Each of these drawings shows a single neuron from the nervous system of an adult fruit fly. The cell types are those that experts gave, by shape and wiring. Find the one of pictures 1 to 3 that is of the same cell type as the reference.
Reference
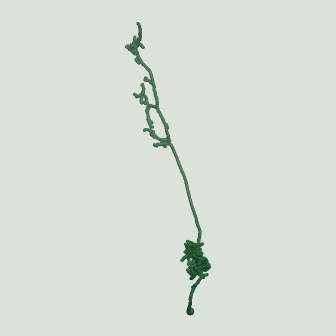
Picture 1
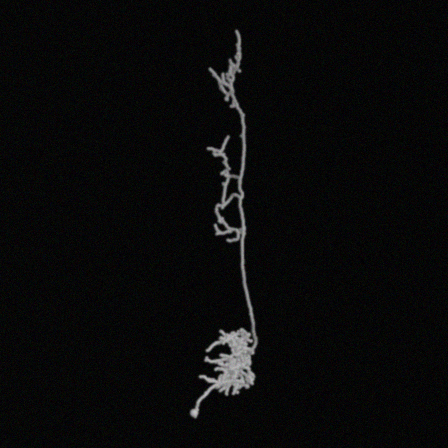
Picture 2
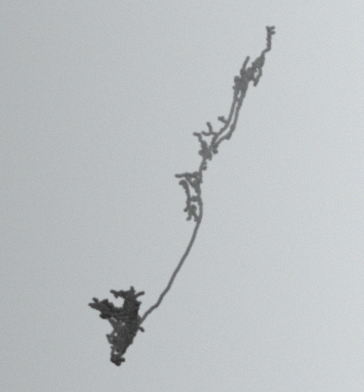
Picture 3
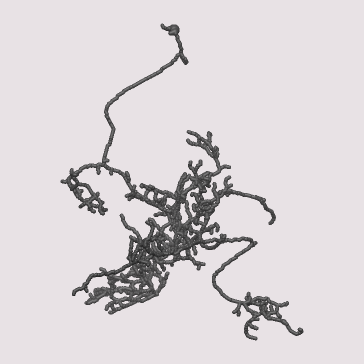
Picture 1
